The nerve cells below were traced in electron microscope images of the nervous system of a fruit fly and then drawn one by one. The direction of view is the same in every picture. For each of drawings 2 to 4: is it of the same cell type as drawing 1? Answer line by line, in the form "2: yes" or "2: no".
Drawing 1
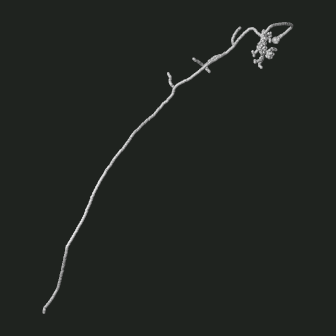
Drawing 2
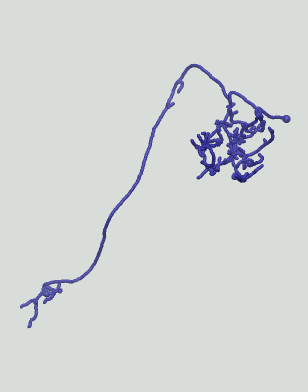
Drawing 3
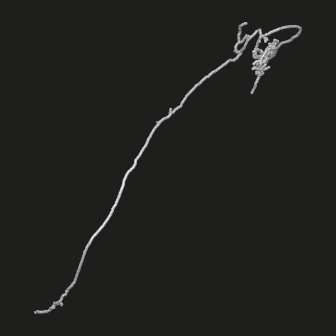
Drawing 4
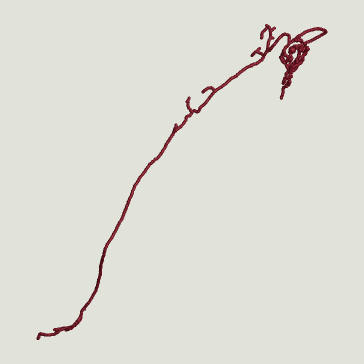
2: no
3: no
4: no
